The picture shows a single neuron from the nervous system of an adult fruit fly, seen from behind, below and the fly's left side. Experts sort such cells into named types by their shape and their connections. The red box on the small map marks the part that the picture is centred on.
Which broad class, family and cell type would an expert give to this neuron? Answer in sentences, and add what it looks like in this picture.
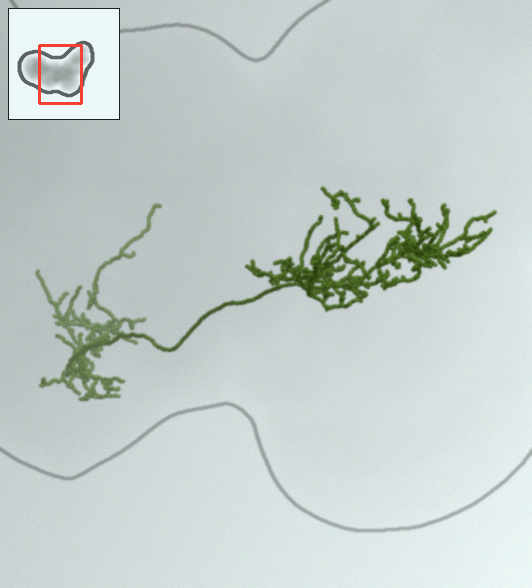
It is an ascending neuron. Its family is hemilineage 17A. Its cell type is AN17A050. The picture shows dozens of branch ends. As drawn here it is wider than it is tall.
